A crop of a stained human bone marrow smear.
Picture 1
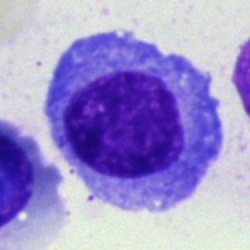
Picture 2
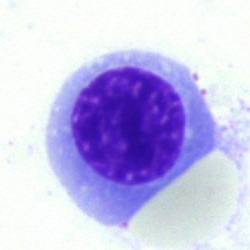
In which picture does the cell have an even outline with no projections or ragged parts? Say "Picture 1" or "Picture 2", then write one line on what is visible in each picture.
Picture 2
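Picture 1: The cell outline is roughly round with an irregular, finely scalloped edge.
Picture 2: The cell outline is smooth, with no projections from the surface.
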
